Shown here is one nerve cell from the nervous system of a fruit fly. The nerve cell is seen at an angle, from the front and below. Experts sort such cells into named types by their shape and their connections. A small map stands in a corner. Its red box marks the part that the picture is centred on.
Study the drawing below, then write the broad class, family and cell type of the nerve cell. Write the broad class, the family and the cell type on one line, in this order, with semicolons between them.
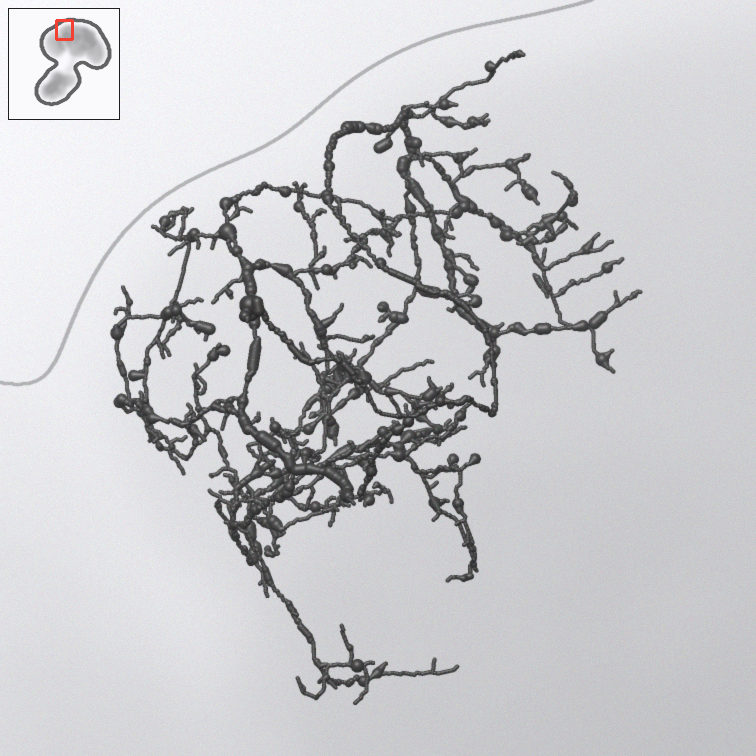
central-brain intrinsic neuron; hemilineage SLPav1_medial; LHAV3e3_a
